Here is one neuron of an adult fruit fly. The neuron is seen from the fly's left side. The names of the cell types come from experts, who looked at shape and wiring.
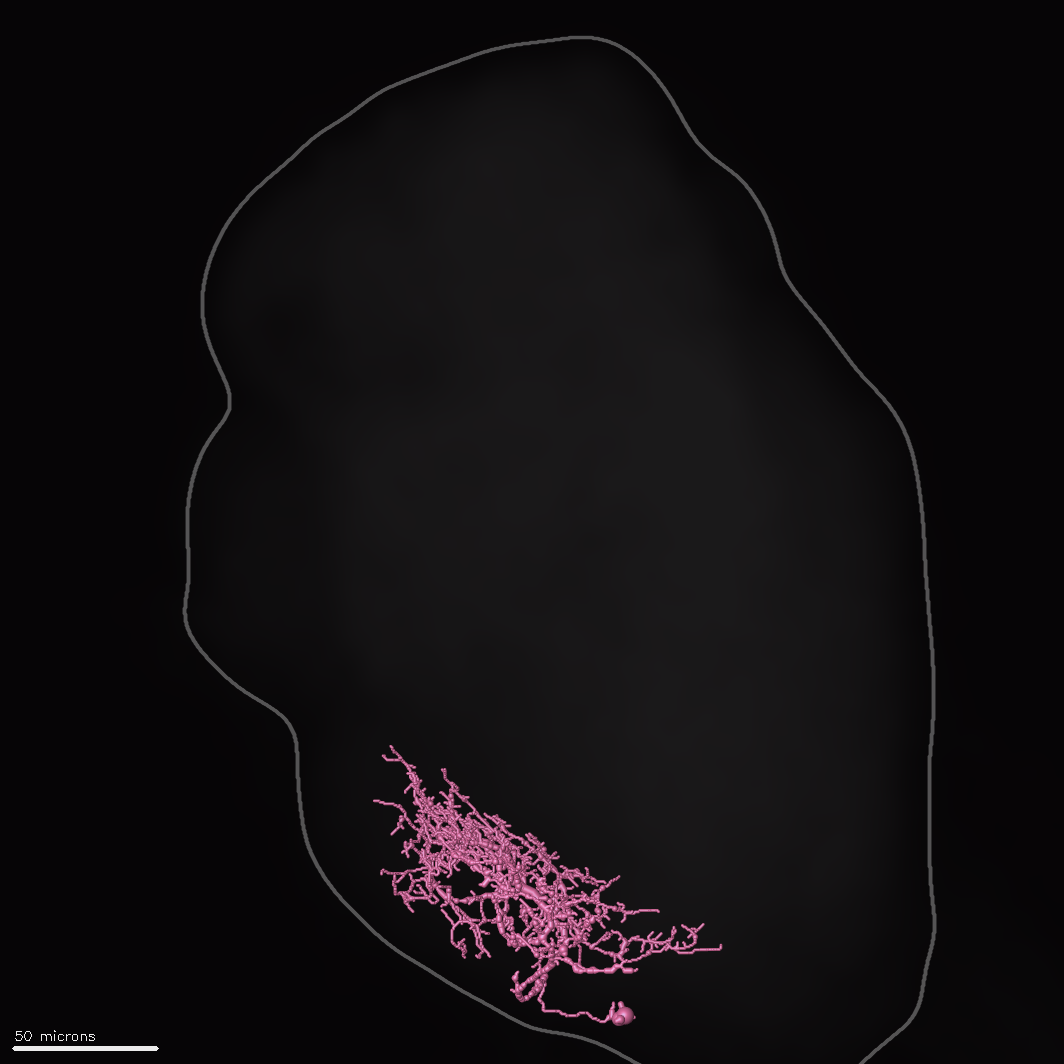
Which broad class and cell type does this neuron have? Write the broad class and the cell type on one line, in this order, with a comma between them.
central-brain intrinsic neuron, GNG143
